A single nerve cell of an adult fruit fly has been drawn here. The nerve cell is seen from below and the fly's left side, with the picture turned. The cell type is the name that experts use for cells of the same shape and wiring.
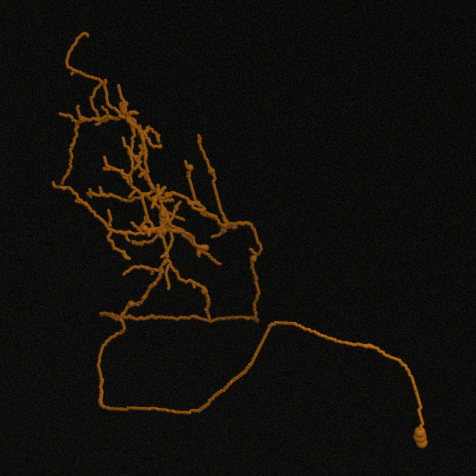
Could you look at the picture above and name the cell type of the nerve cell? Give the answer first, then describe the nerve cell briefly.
Its cell type is IN02A049. This is a nerve-cord intrinsic neuron. The picture shows dozens of branch ends. In this view it is about as wide as it is tall.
